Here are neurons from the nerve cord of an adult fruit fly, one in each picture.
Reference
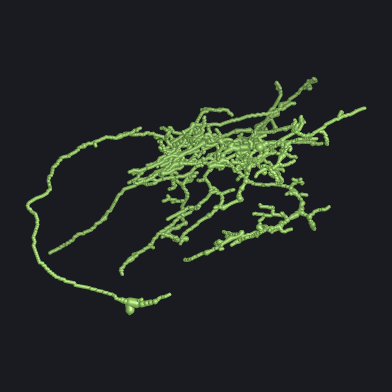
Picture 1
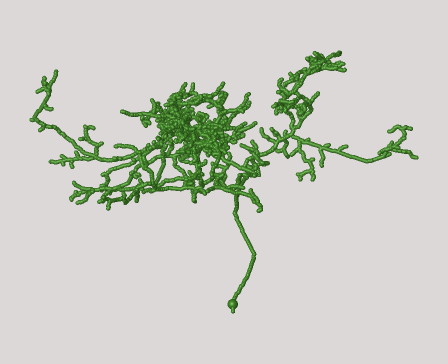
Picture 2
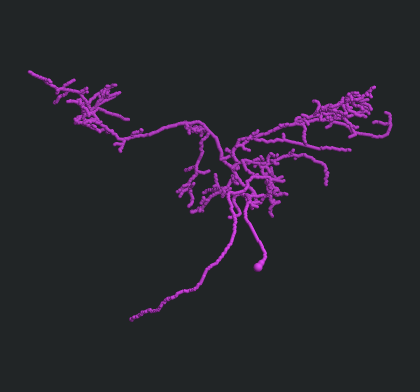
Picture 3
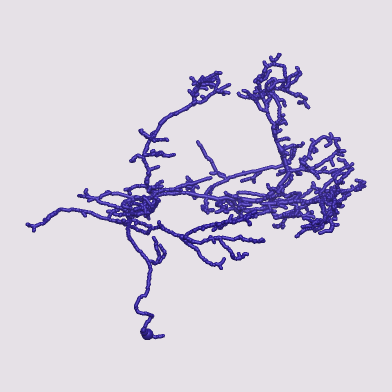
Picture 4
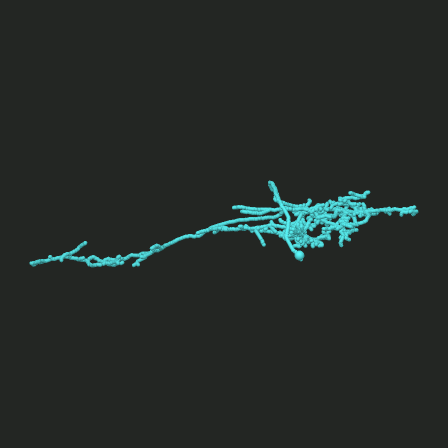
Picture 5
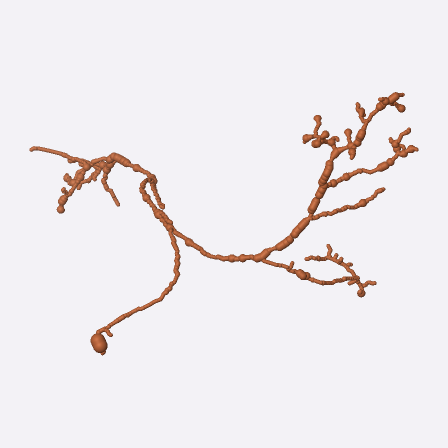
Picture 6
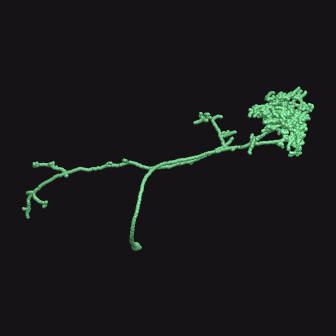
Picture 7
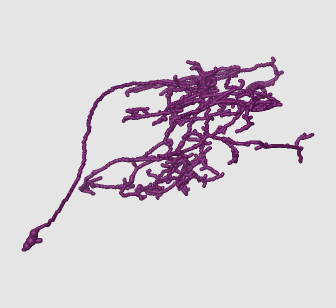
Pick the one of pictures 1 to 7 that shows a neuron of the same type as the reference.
Picture 7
